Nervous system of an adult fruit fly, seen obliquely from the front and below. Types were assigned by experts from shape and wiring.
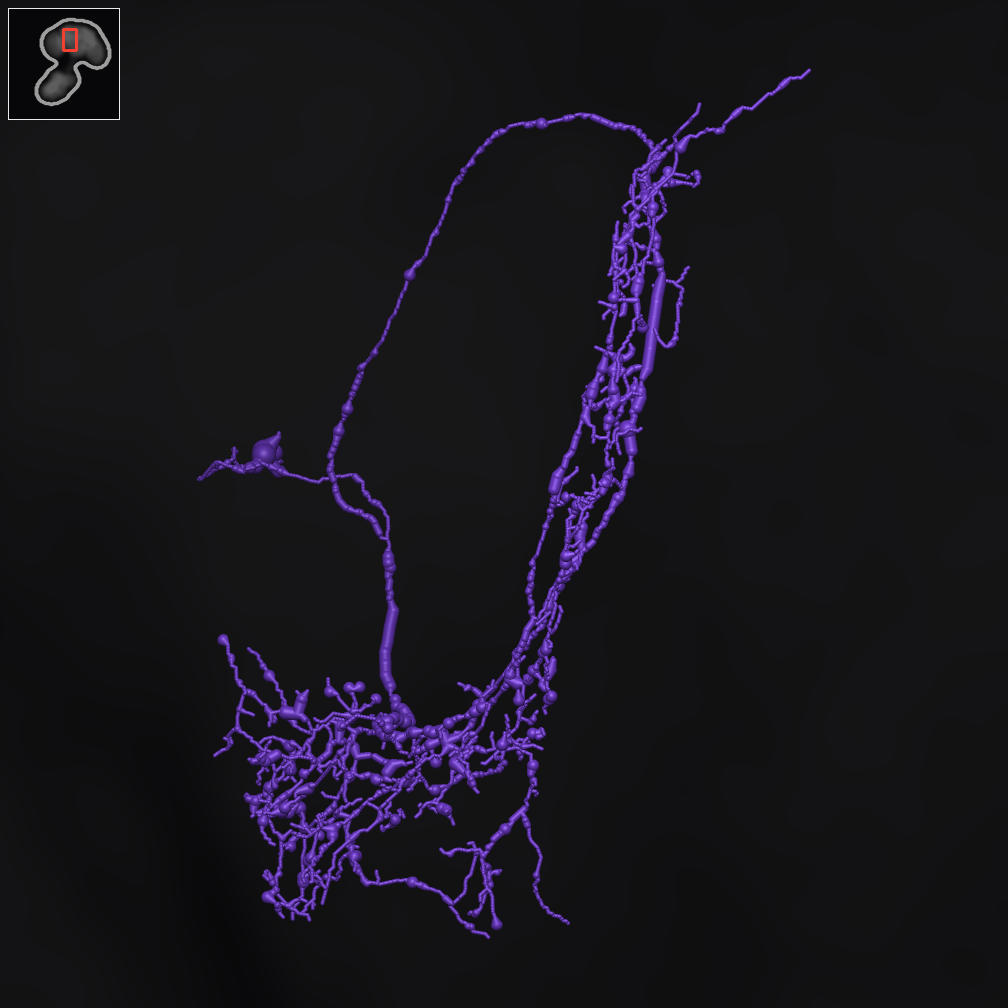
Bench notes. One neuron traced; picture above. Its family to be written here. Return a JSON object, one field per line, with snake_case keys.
{
 "family": "hemilineage VLPp&l1_posterior"
}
